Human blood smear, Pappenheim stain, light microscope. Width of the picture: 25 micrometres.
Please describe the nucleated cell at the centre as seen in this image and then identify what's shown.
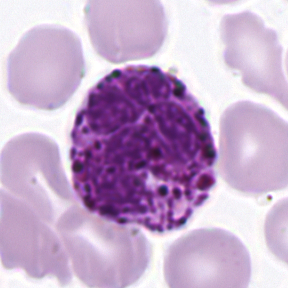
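Granules: over the nucleus as well as over the cytoplasm. Nucleoli: none seen. Lower part of the cell: a small clear pale patch. Surface: no projections. The nucleated cell at the centre is a basophil.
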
